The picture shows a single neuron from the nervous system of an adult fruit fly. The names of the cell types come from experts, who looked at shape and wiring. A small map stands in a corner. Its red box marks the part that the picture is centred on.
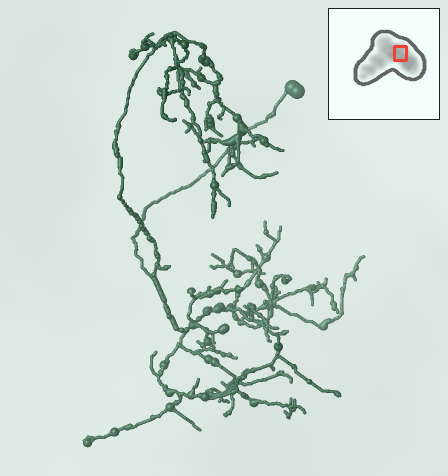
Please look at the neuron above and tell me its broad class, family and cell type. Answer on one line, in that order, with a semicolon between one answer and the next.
central-brain intrinsic neuron; hemilineage CREa2_ventral; CRE020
